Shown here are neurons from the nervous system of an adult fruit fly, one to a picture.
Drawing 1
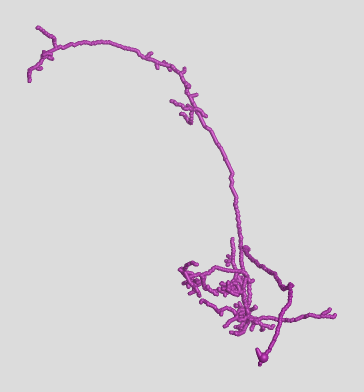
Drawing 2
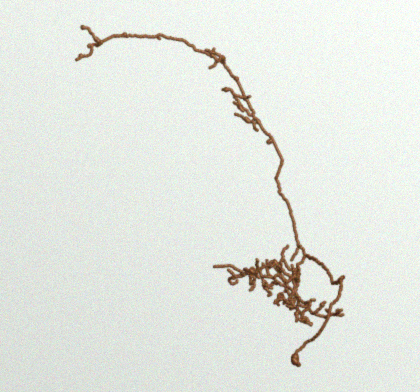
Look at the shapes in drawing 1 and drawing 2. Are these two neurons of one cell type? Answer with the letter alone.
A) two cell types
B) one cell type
B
